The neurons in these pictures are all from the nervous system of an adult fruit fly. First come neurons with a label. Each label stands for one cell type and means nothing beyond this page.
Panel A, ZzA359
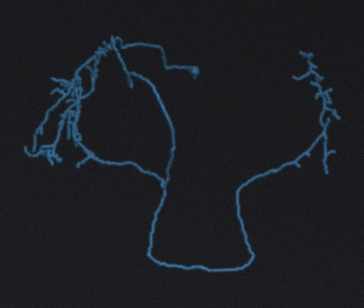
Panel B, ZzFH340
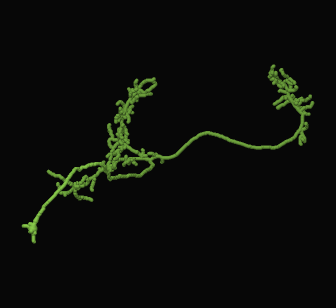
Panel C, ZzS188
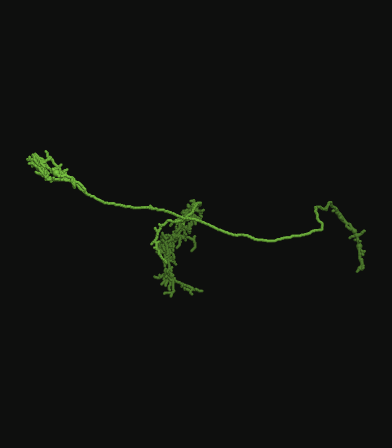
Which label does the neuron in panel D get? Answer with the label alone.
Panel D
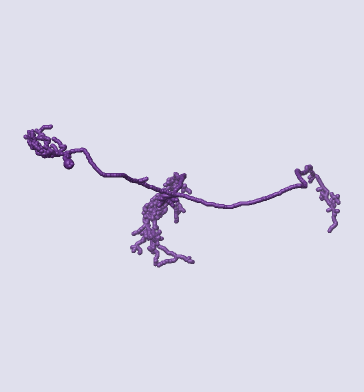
ZzS188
